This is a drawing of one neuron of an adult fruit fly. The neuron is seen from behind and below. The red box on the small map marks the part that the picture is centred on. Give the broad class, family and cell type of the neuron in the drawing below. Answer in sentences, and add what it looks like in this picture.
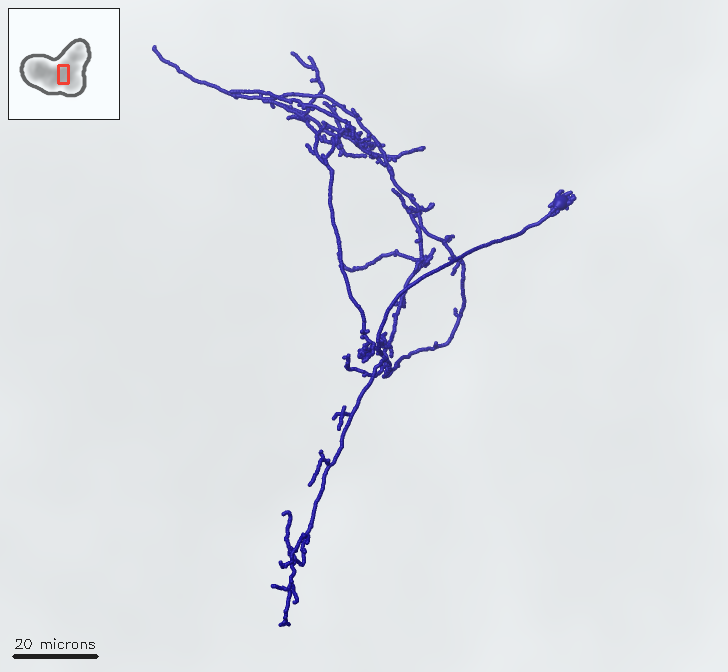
This is a central-brain intrinsic neuron. The family is hemilineage VPNp&v1_posterior. The cell type is PLP159. By the scale bar it is about 140 microns tall in this view. The picture shows dozens of branch ends.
